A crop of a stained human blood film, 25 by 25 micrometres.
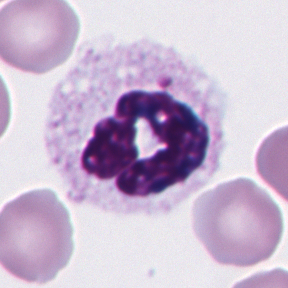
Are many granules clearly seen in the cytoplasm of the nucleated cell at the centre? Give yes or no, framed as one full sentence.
Yes, this cell has a cytoplasm with many visible granules.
